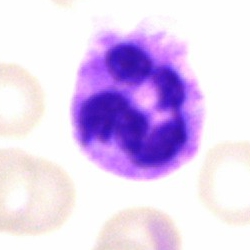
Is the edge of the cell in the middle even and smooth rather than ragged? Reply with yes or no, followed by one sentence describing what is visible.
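No. The cell has a roughly oval outline with a fuzzy, slightly ragged edge along the top.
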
